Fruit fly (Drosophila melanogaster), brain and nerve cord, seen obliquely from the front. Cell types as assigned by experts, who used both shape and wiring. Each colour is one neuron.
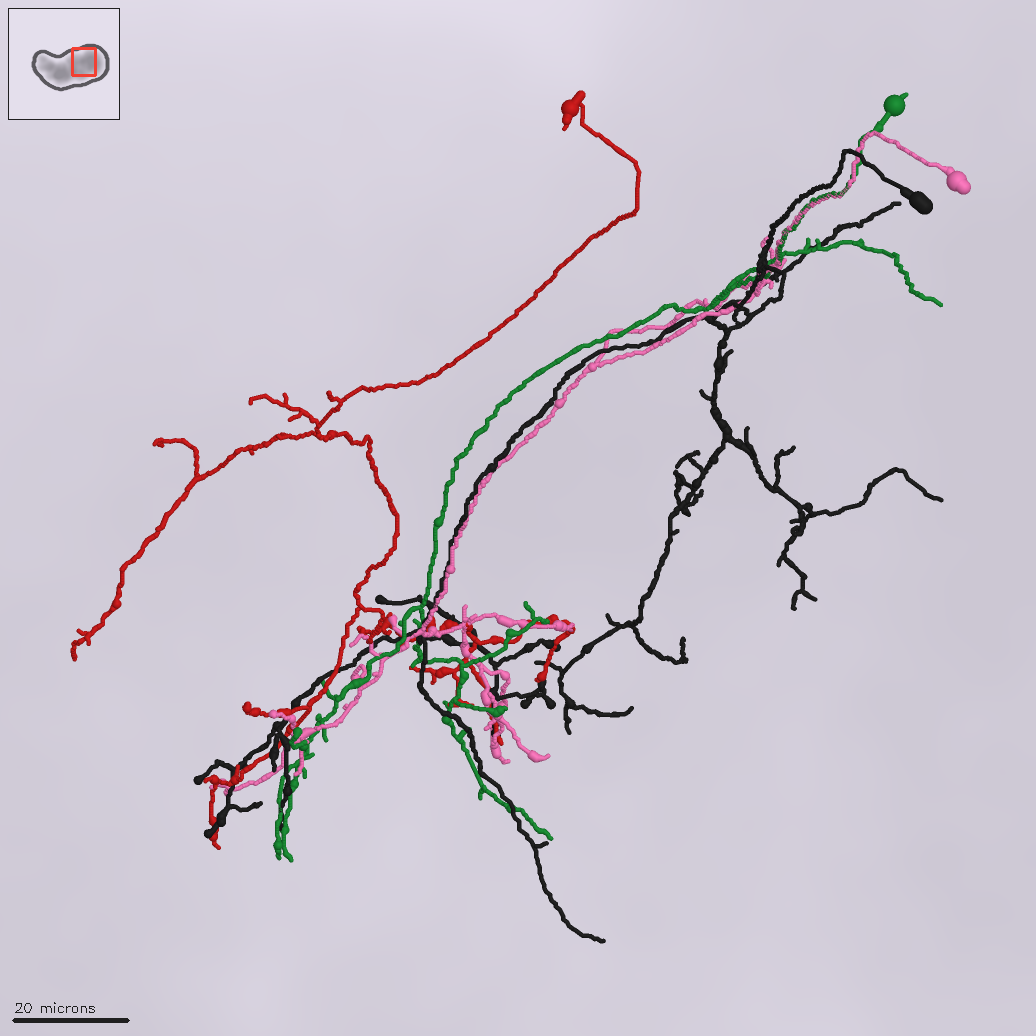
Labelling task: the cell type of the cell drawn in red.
PS005_d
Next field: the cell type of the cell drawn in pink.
PS008_a3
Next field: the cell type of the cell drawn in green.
PS008_a4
